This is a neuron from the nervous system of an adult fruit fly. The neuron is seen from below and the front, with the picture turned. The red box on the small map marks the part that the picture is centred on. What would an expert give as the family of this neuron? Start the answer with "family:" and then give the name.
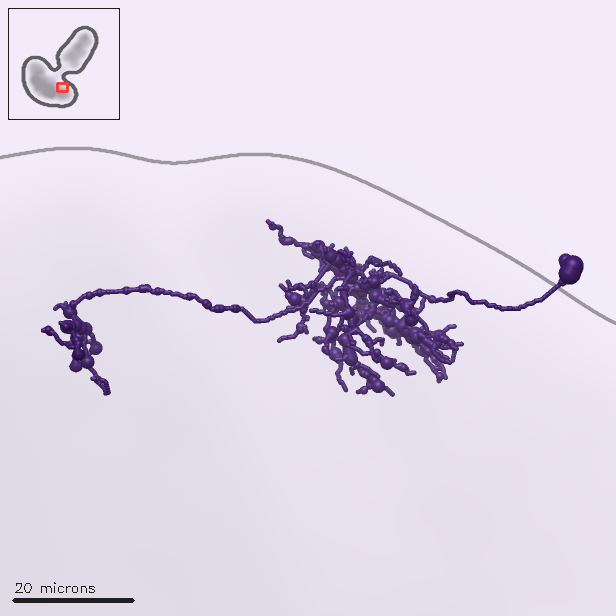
family: Tlp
